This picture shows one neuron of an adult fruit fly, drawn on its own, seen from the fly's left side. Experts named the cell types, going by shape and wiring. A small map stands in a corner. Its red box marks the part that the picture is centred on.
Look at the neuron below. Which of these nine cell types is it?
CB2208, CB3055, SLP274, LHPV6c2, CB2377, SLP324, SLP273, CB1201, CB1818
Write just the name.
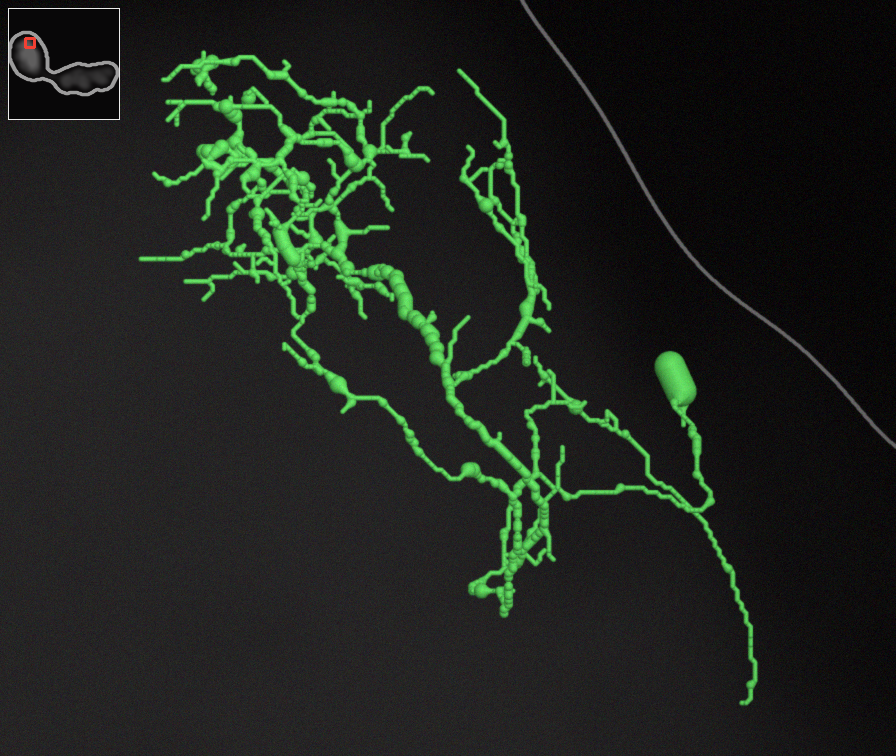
SLP273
